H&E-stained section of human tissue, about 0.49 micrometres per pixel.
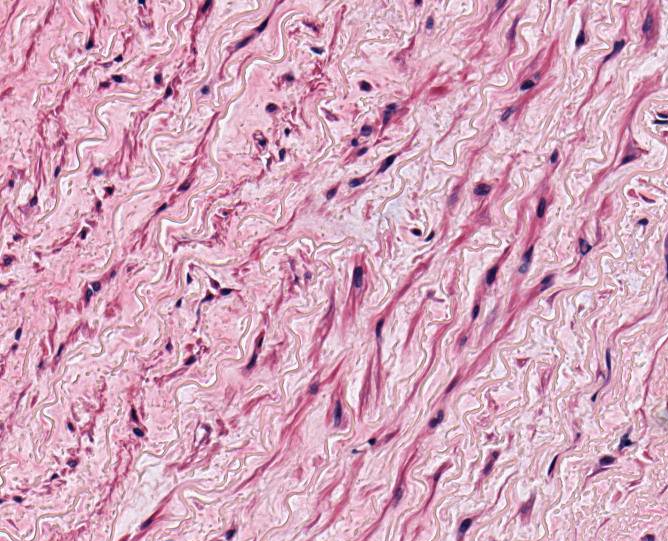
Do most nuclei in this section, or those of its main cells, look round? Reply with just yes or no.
No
